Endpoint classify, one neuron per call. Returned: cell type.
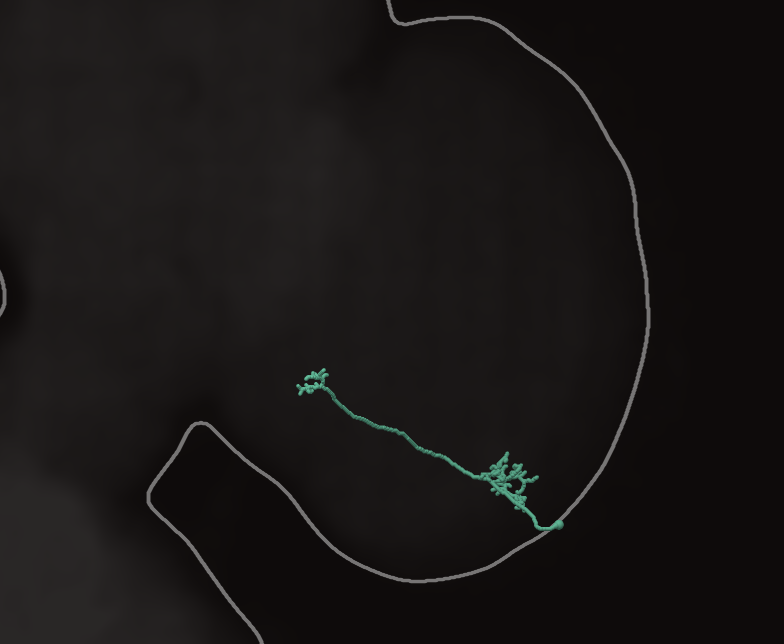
Tm29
